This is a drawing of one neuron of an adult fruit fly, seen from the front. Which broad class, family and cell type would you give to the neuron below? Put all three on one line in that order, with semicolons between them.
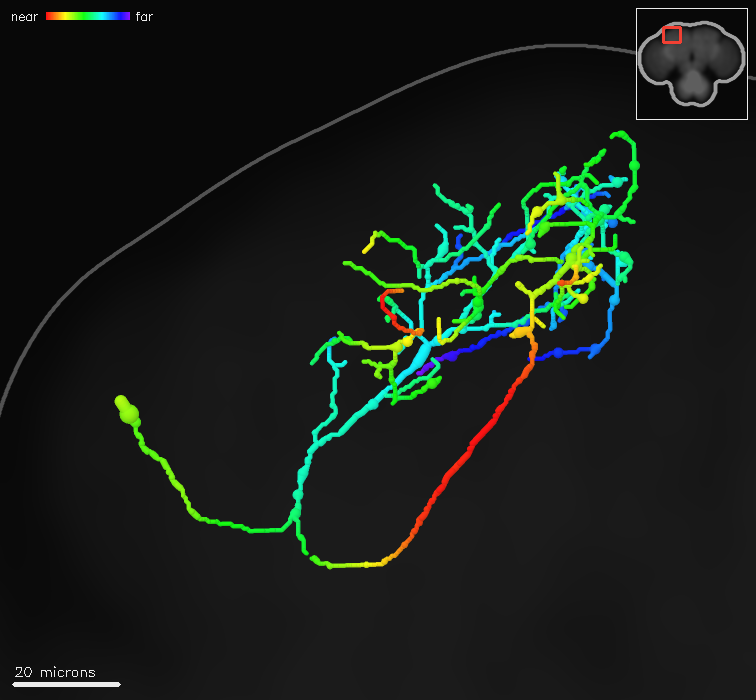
central-brain intrinsic neuron; hemilineage SLPal2; SLP041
